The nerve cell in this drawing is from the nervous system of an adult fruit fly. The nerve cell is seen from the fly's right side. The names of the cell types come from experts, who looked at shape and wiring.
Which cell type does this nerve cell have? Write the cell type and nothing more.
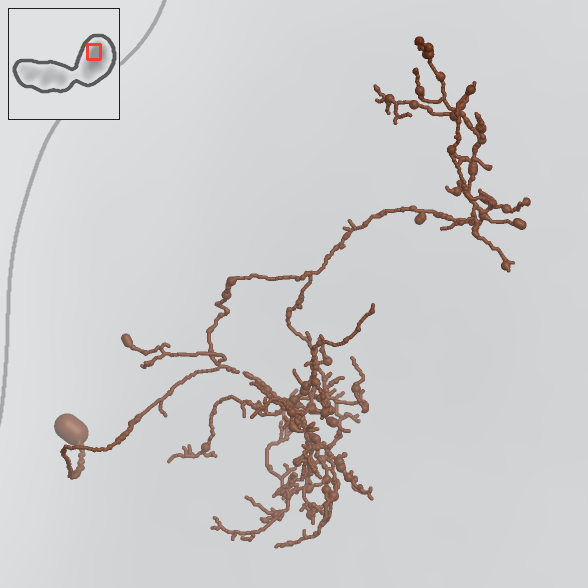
CB2026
